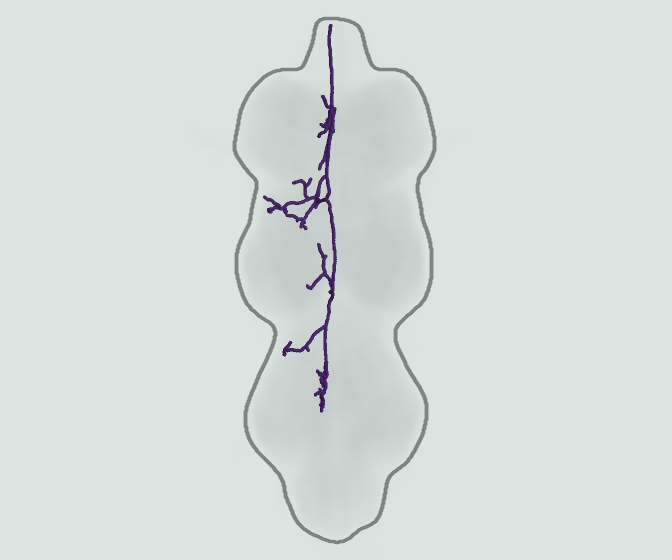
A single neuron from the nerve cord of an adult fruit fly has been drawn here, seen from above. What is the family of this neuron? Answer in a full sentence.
The family is hemilineage MX3.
